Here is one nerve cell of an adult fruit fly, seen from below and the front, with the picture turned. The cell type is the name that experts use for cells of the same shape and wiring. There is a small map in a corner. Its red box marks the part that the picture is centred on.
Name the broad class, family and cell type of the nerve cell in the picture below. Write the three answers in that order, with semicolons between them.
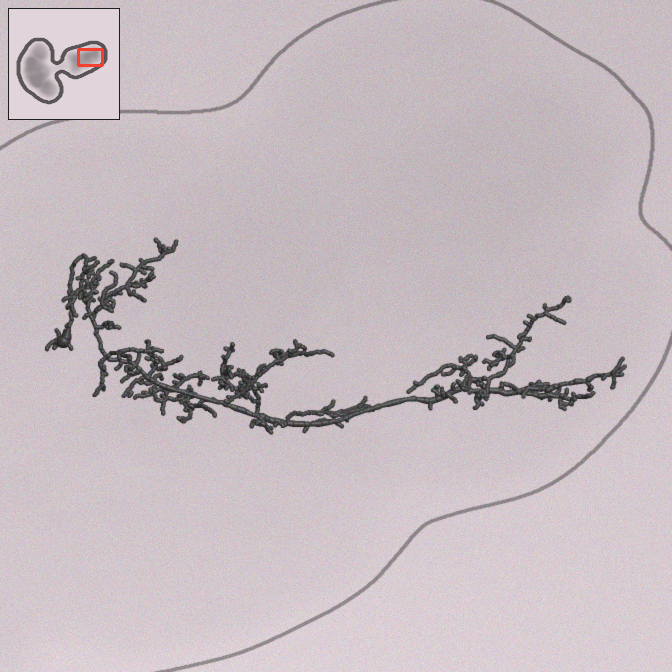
nerve-cord intrinsic neuron; hemilineage 11A; IN11A046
